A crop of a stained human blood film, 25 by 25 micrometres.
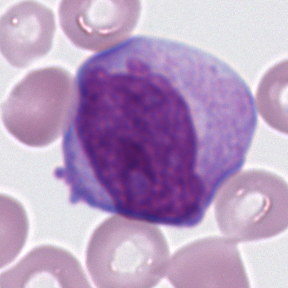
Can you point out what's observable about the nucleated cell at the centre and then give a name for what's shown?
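Most of the cytoplasm lies to the right of the nucleus and has a pale greyish blue-lilac colour. The only granules in it are fine, faint and dust-like, with a purplish tint. Small knob-like blebs project from the lower left edge of the cell. This is an atypical promyelocyte.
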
